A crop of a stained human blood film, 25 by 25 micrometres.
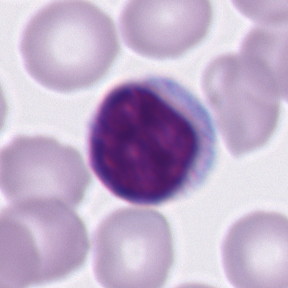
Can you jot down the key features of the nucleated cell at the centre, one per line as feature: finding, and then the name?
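Size: cell about 11 micrometres across
Nucleus: round, about 10 micrometres across, no indentation or lobes
Nuclear stain: deep purple throughout
Chromatin: coarse and clumped
Cytoplasm: thin crescent on the right side of the nucleus
Identification: typical lymphocyte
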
